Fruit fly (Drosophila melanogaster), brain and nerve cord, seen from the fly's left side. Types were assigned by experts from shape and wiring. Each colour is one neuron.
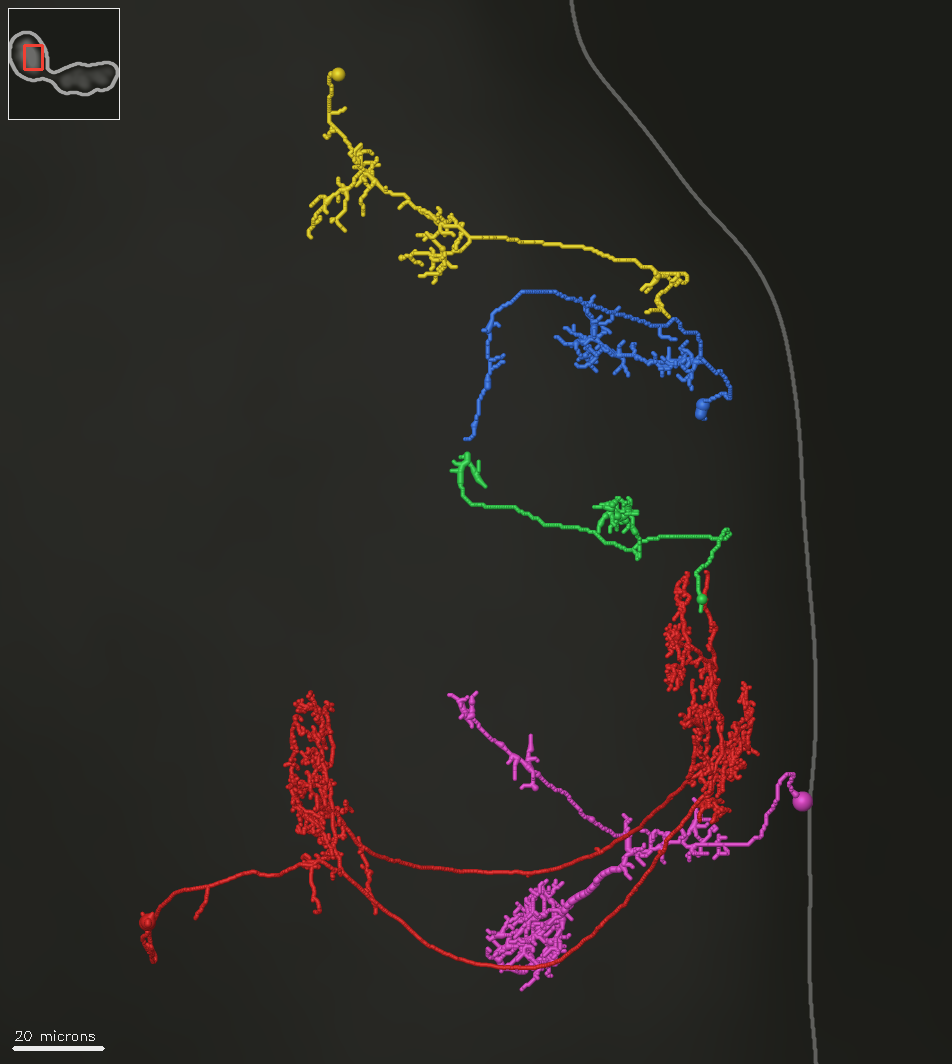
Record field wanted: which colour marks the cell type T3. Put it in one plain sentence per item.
The colour is green.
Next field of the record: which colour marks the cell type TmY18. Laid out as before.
The colour is yellow.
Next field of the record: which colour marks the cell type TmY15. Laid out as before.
The colour is red.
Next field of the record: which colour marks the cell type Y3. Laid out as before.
The colour is magenta.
